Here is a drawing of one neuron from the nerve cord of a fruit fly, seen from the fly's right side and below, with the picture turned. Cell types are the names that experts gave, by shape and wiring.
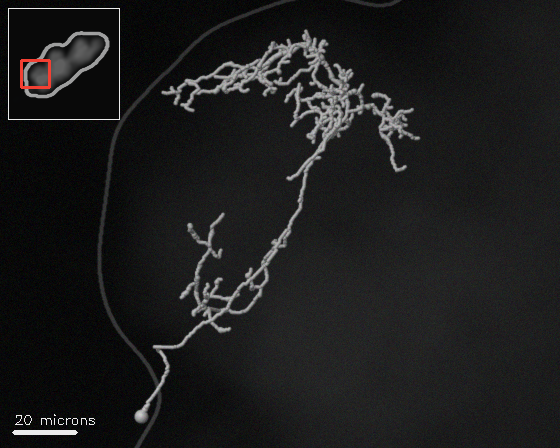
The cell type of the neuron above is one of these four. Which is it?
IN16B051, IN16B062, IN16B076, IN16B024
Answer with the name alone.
IN16B076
